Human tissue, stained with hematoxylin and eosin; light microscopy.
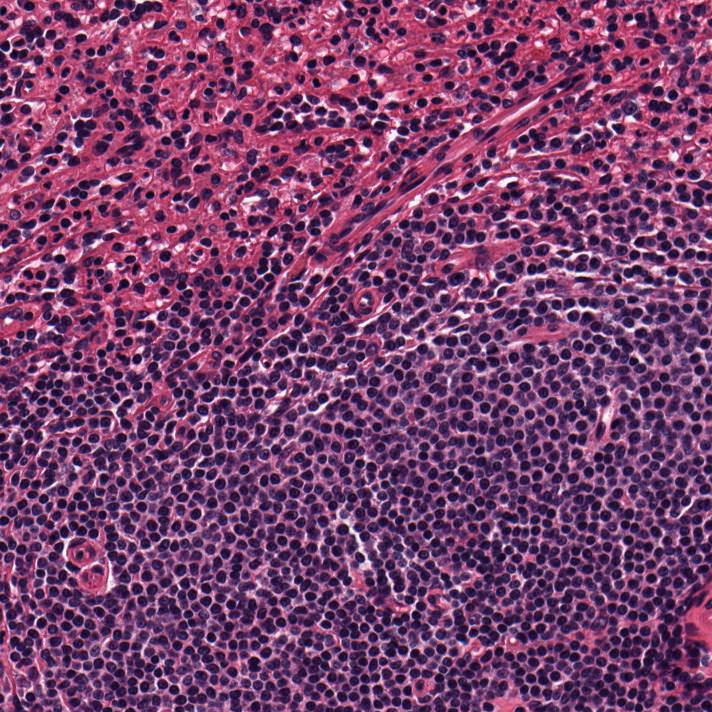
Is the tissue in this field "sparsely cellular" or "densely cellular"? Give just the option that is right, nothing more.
Densely cellular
